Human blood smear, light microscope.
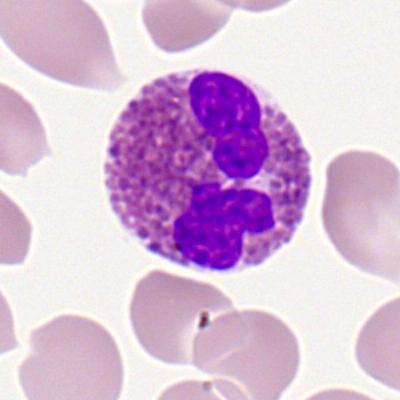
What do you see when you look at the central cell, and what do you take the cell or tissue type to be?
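Outline round and smooth. Nucleus without visible nucleoli. Cytoplasm abundant, forming a broad area around the nucleus on the left side, packed with coarse pinkish-purple granules. Eosinophil.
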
